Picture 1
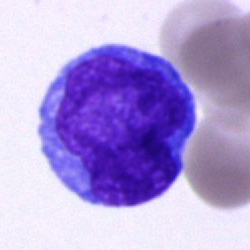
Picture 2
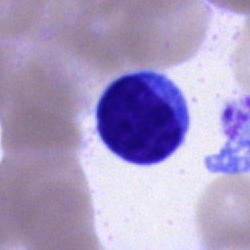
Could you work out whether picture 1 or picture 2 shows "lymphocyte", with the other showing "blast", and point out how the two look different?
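Picture 1: blast. Picture 2: lymphocyte. Cell outline: roughly round in picture 1; round and smooth in picture 2. Picture 1 nucleus: fills most of the cell, with an irregular outline of folds and indentations. Chromatin: fine and lacy, not coarsely clumped, in picture 1; dense and dark blue-purple in picture 2.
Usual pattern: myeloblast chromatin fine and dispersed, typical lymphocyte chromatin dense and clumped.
Cytoplasm: blue in picture 1, the rim widest on the left; very scant in picture 2, a thin rim at most.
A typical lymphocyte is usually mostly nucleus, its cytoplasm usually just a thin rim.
Picture 2: no nucleoli, no granules visible.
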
